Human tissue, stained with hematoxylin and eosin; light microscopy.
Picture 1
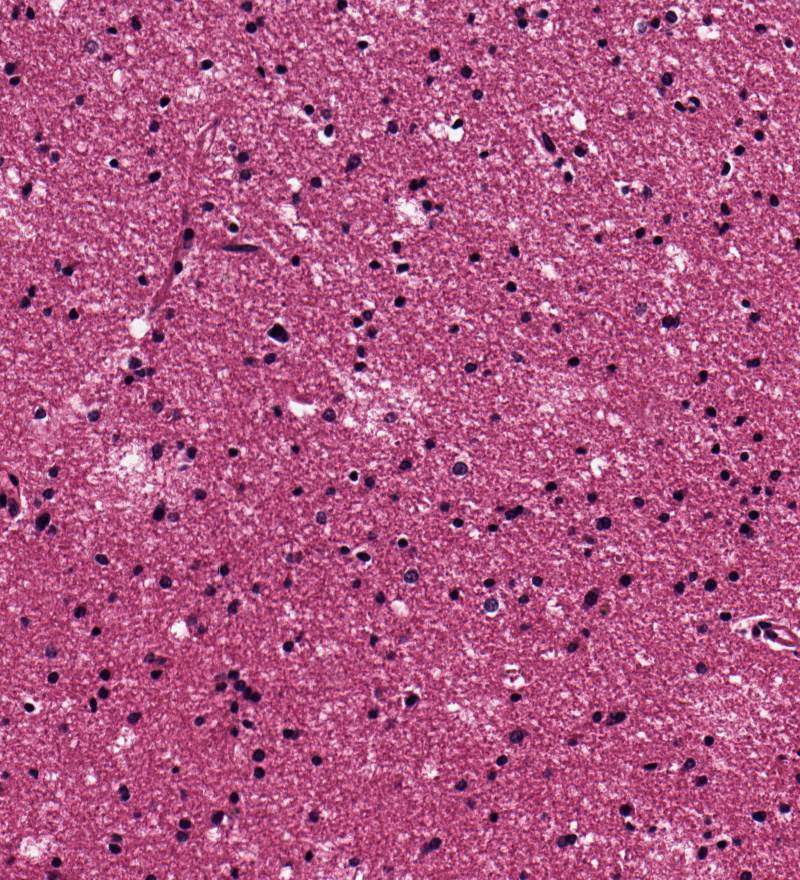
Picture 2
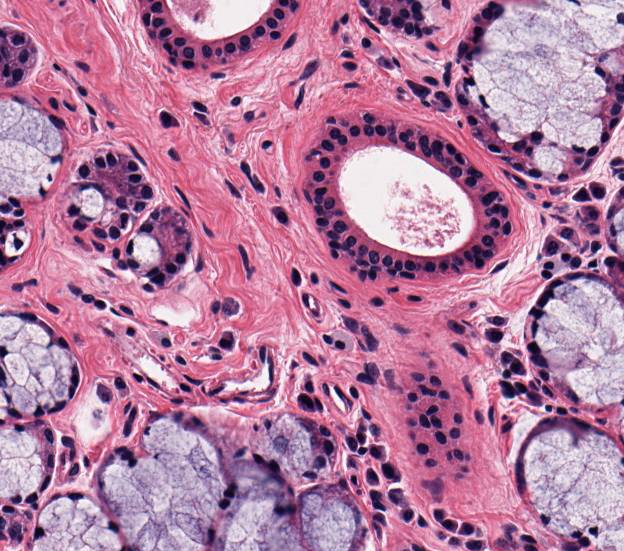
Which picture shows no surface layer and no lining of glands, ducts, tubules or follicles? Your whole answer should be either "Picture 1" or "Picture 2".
Picture 1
